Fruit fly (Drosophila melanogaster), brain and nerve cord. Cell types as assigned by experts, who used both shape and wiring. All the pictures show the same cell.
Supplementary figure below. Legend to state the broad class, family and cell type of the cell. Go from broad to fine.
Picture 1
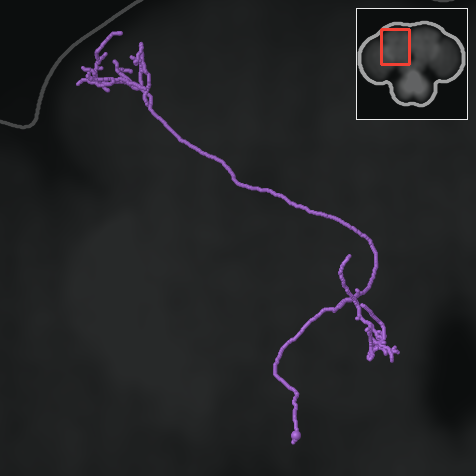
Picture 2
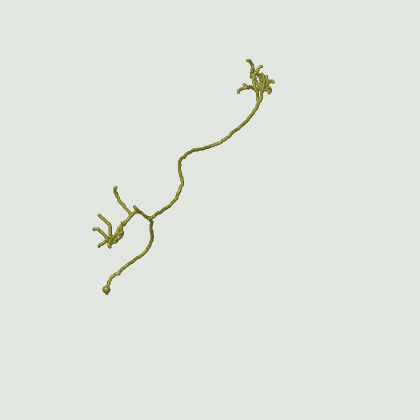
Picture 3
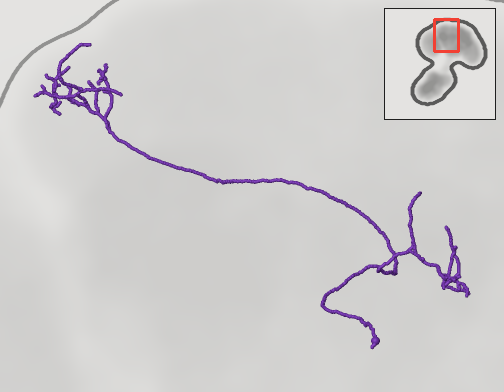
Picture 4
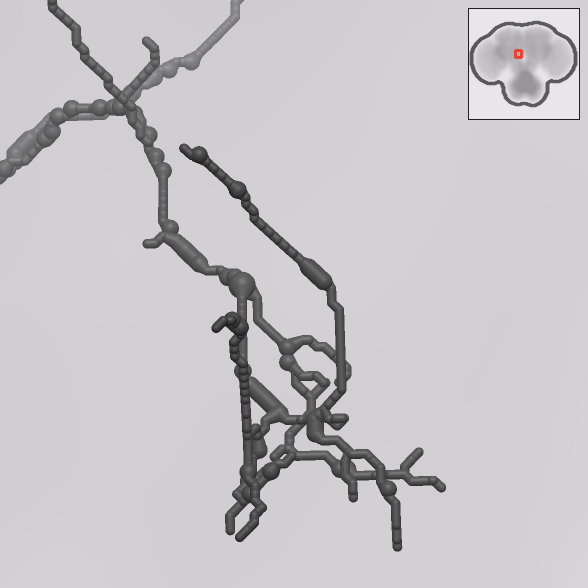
central-brain intrinsic neuron; hemilineage ALv1; CB1296_a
